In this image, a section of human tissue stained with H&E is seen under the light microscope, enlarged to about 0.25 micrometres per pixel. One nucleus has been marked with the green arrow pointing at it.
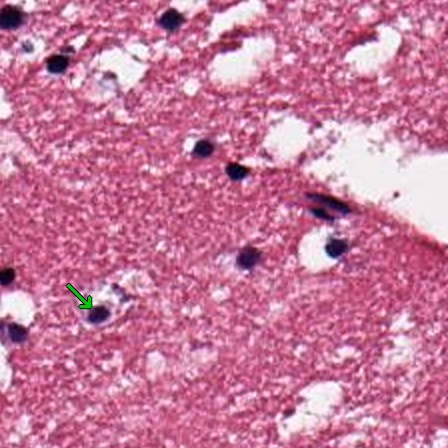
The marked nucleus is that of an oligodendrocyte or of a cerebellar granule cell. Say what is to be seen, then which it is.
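The nucleus is small, round to slightly oval, and stained dark and evenly throughout. The nucleus sits in a clear, empty-looking space and lies toward the lower part of that space rather than in its centre. Almost no pink cytoplasm is seen around the nucleus; the clear space is bounded by a thin, faint rim. The nucleus is about the same size as the other dark nuclei in the field. It is an oligodendrocyte.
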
